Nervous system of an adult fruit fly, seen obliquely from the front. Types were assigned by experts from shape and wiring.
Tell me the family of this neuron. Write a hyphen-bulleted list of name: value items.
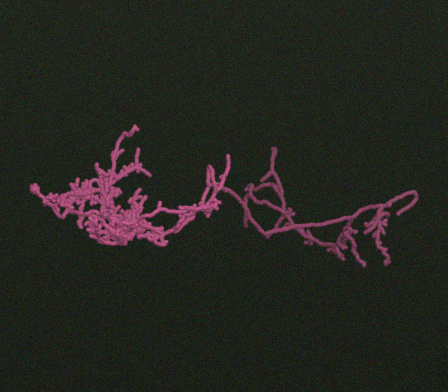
- family: DNge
